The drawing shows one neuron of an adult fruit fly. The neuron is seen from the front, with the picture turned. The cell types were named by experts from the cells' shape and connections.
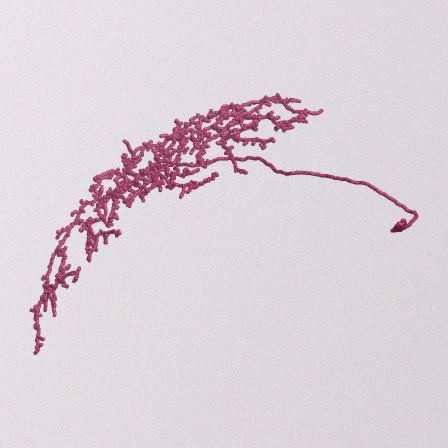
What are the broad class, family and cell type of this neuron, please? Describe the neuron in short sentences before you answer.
Its cell body lies on the right of the picture. In this view it is wider than it is tall. It is an optic-lobe intrinsic neuron. Its family is Cm. It is of cell type Cm21.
